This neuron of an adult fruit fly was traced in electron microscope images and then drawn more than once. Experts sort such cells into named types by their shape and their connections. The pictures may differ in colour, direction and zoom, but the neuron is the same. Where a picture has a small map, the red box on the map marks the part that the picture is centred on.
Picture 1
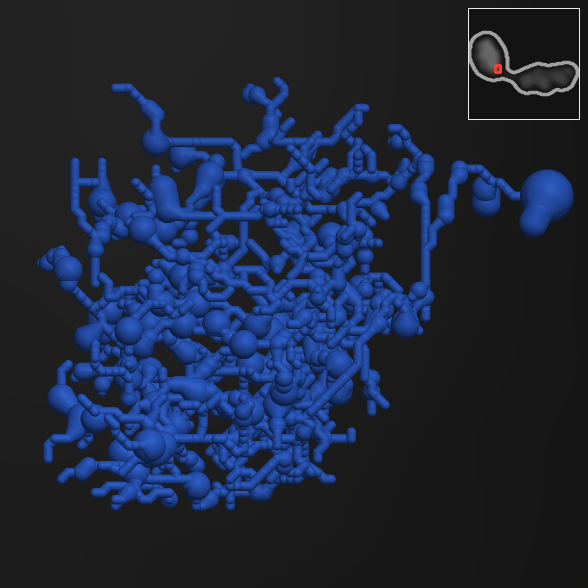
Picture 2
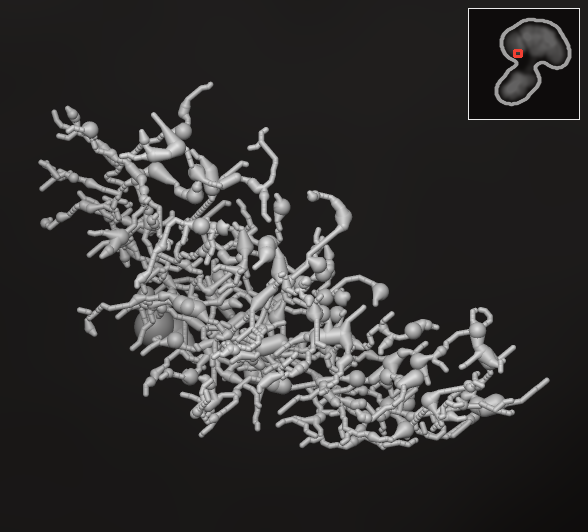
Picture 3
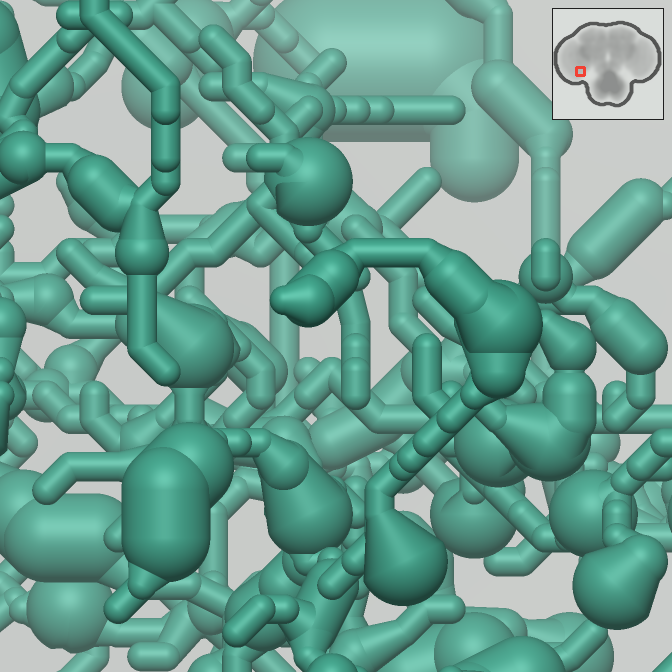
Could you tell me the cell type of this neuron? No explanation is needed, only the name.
LPi3412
